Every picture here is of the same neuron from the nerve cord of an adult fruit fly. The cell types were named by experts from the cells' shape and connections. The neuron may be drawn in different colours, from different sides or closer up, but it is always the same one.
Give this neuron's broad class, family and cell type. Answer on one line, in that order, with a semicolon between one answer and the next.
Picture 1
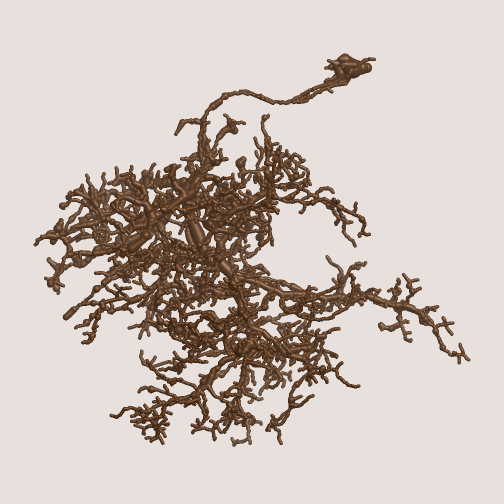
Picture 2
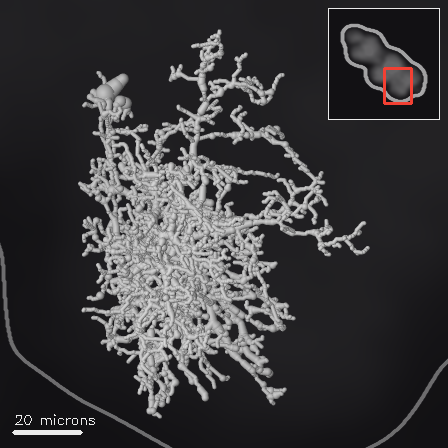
nerve-cord intrinsic neuron; hemilineage 19A; IN19A004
